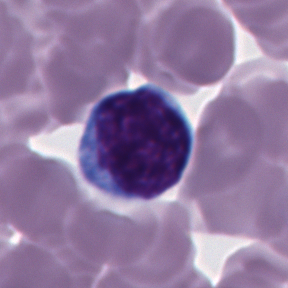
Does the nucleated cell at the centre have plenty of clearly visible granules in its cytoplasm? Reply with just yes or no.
No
